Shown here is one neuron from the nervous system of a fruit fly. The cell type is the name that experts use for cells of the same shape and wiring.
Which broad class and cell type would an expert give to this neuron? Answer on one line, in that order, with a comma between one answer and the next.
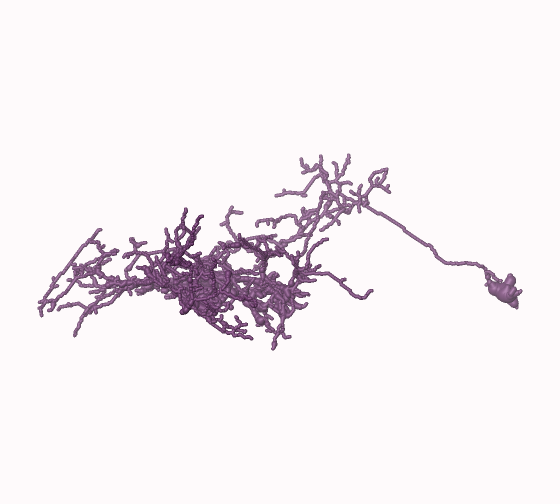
central-brain intrinsic neuron, GNG549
